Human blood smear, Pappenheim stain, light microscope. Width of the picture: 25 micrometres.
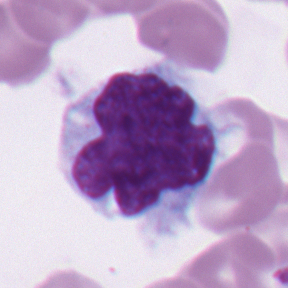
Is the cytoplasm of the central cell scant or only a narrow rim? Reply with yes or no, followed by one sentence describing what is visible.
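Yes. The nucleus fills most of the cell.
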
